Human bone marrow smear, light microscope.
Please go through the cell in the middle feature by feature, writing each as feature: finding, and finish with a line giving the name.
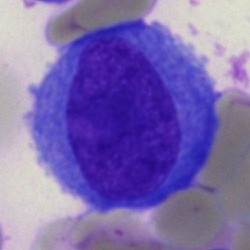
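Shape: roughly round, irregular bumpy border
Surface: small blunt blebs along the left and upper right edges
Chromatin: finely granular, evenly spread, no coarse clumps
Cytoplasm: deep blue
Name: blast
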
